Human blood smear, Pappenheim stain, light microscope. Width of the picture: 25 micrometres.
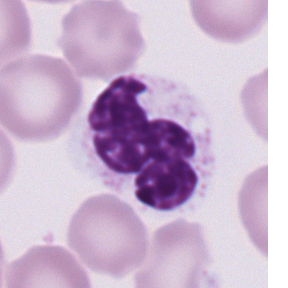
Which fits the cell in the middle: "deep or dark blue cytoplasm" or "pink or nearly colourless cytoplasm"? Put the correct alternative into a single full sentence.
This cell has pink or nearly colourless cytoplasm with no trace of blue or grey.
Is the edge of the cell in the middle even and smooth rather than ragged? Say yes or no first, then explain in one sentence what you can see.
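Yes. The cell outline is round and smooth.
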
